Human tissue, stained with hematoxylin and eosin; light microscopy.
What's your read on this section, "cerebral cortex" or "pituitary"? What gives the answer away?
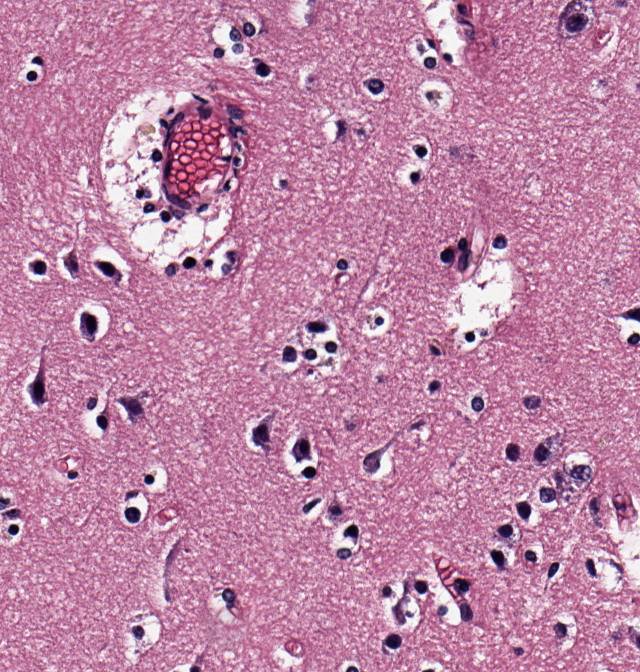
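This section is cerebral cortex. Its background is a pink matrix, finely granular and fibrillary, with cells scattered singly. Many cells have small, round, dark nuclei, each within a clear halo. A blood vessel at upper left is tightly packed with red blood cells. Cells crowd more at lower right than upper centre.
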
